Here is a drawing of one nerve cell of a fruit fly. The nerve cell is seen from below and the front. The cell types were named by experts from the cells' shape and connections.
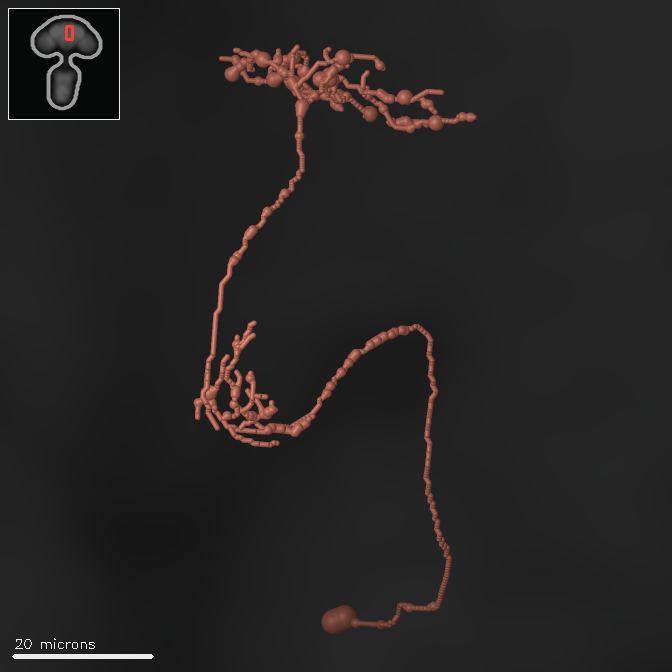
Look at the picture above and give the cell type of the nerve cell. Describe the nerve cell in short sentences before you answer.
It lies in the brain. The cell body is at the bottom of the picture. By the scale bar it is about 85 microns tall in this view. Its broad class is central-brain intrinsic neuron. The cell type is vDeltaB.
